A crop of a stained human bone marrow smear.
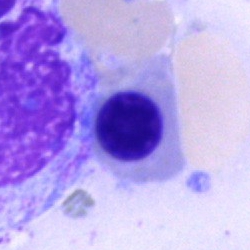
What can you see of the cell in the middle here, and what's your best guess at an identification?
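First, the outline: irregular, not round. The chromatin looks very dense and dark, an almost even deep purple. The cytoplasm is pale grey-blue, and its rim seems wider on the right and lower side of the nucleus than on the left. I'd say this is an erythroblast.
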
